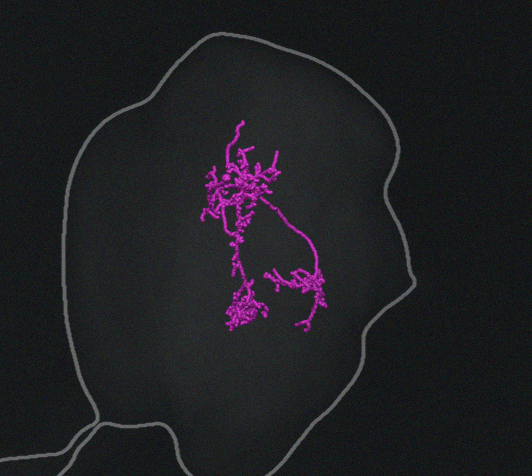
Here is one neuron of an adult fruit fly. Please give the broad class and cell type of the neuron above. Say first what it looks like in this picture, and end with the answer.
The cell body can be seen in the middle of the picture. In this view it is taller than it is wide. It is a central-brain intrinsic neuron. It is of cell type PLP097.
